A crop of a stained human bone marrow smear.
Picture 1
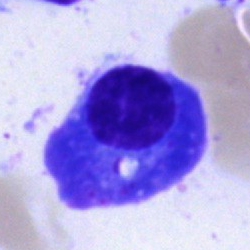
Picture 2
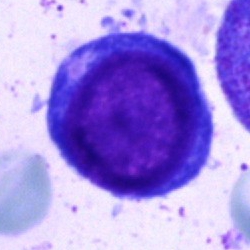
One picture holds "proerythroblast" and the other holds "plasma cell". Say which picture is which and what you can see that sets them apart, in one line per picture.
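Picture 1 shows a plasma cell: The cytoplasm is abundant, with most of it below the nucleus.
Picture 2 shows a proerythroblast: The nucleus fills most of the cell, leaving a narrow rim of cytoplasm.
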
